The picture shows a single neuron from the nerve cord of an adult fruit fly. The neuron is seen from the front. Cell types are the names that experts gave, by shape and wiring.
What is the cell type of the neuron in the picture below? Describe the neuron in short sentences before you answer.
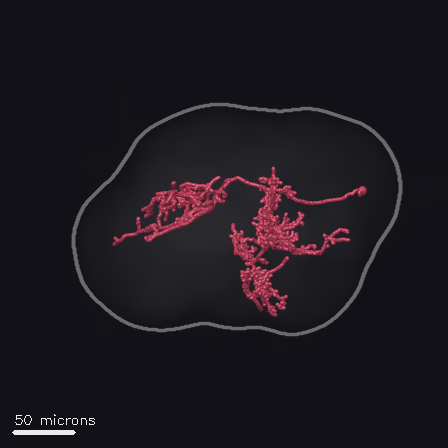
By the scale bar it is about 200 microns wide in this view. In this view it is wider than it is tall. It is a nerve-cord intrinsic neuron. Its cell type is IN18B017.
